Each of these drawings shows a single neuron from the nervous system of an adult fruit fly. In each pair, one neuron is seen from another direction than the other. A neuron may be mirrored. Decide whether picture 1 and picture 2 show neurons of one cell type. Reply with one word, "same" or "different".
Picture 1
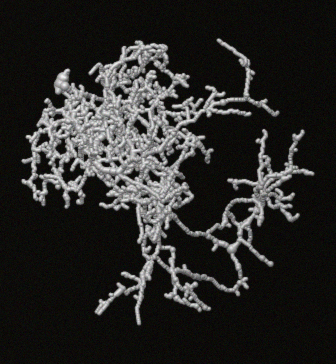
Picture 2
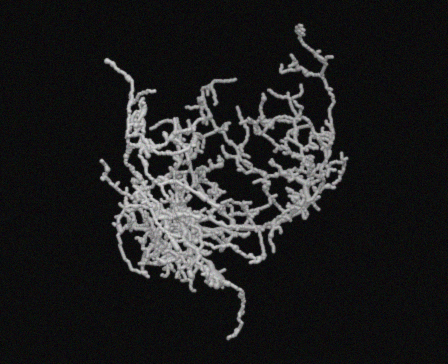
same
